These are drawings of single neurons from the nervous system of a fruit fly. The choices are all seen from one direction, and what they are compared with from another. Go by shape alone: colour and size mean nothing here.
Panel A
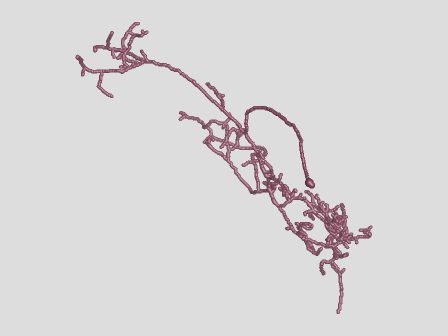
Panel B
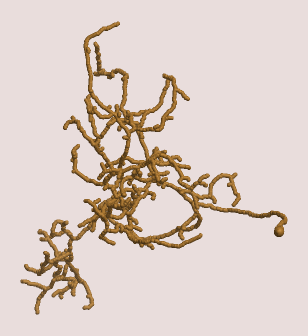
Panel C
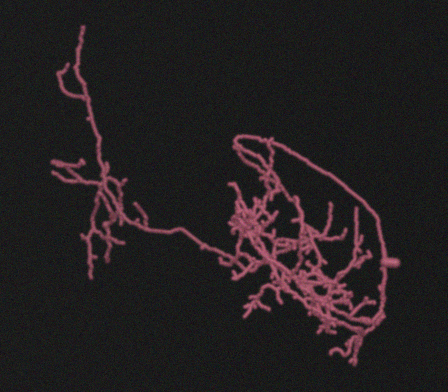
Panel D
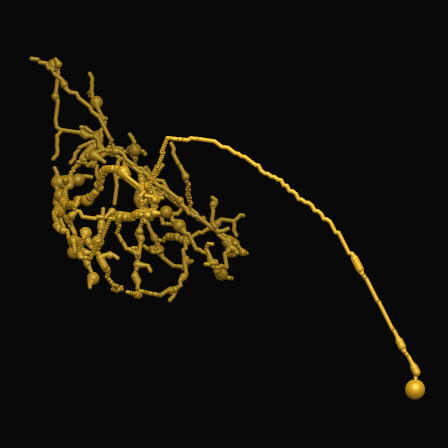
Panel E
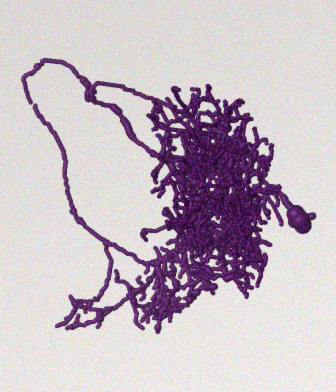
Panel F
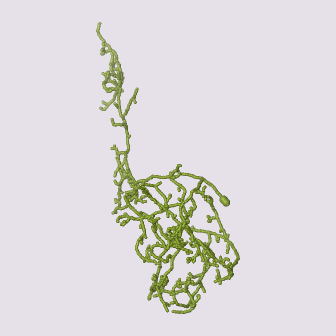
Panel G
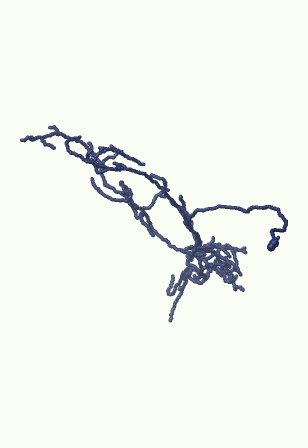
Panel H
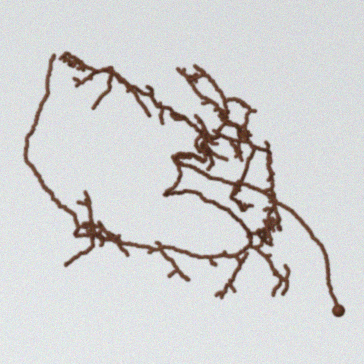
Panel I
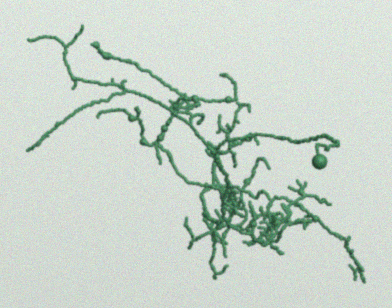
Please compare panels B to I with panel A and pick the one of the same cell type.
Panel G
